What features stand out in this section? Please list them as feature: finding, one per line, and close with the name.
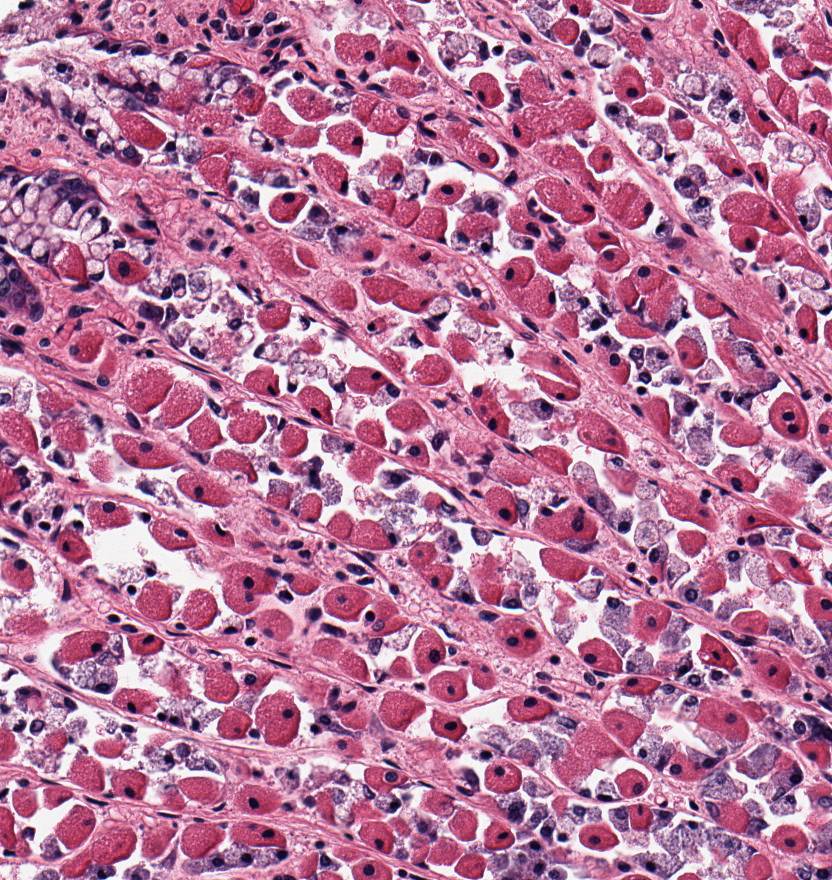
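Arrangement: cords of gland cells in parallel diagonal rows, upper left to lower right
Pink cells: numerous, large, rounded, bright eosinophilic cytoplasm, consistent with parietal cells
Purple-grey cells: smaller, granular cytoplasm, clustered between pink cells, consistent with chief cells
Foamy cells: pale cytoplasm, grouped at upper left corner
Name: stomach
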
